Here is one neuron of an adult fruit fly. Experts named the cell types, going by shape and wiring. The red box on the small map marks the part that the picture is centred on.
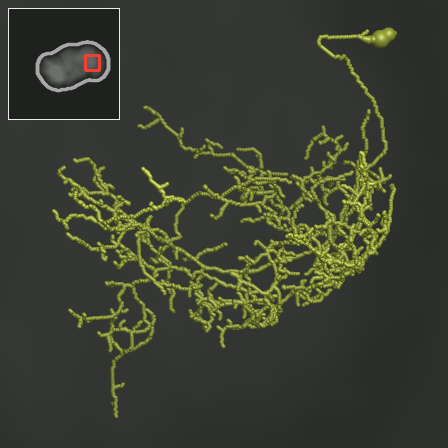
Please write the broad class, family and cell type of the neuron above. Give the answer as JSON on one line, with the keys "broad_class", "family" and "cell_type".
{"broad_class": "central-brain intrinsic neuron", "family": "hemilineage VLPl4_anterior", "cell_type": "PVLP080_b"}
